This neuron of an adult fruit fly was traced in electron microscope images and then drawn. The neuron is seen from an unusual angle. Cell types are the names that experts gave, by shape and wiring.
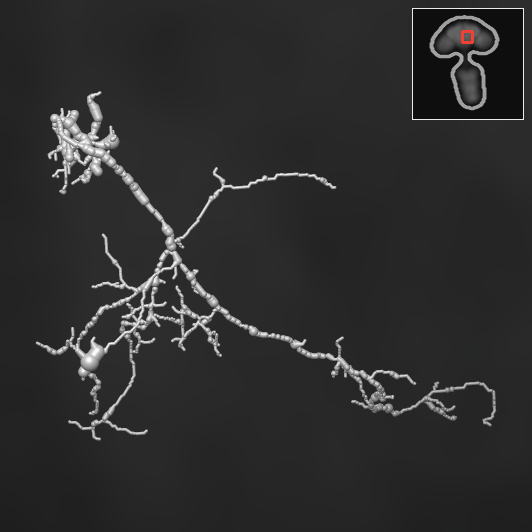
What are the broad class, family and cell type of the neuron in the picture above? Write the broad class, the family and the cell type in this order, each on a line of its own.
central-brain intrinsic neuron
class CX
IbSpsP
